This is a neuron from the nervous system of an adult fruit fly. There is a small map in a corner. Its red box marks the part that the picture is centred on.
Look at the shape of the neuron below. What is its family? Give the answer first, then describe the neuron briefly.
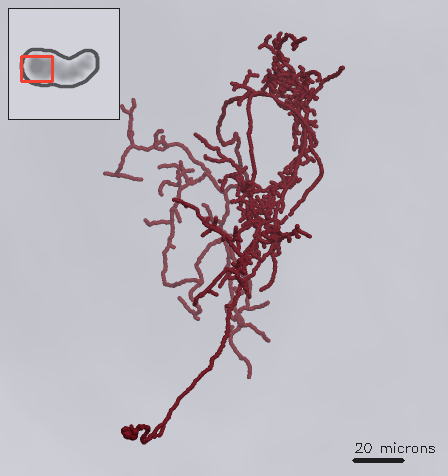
The family is LPT. It is a visual centrifugal neuron. By the scale bar it is about 170 microns tall in this view. Dozens of branch ends can be seen.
